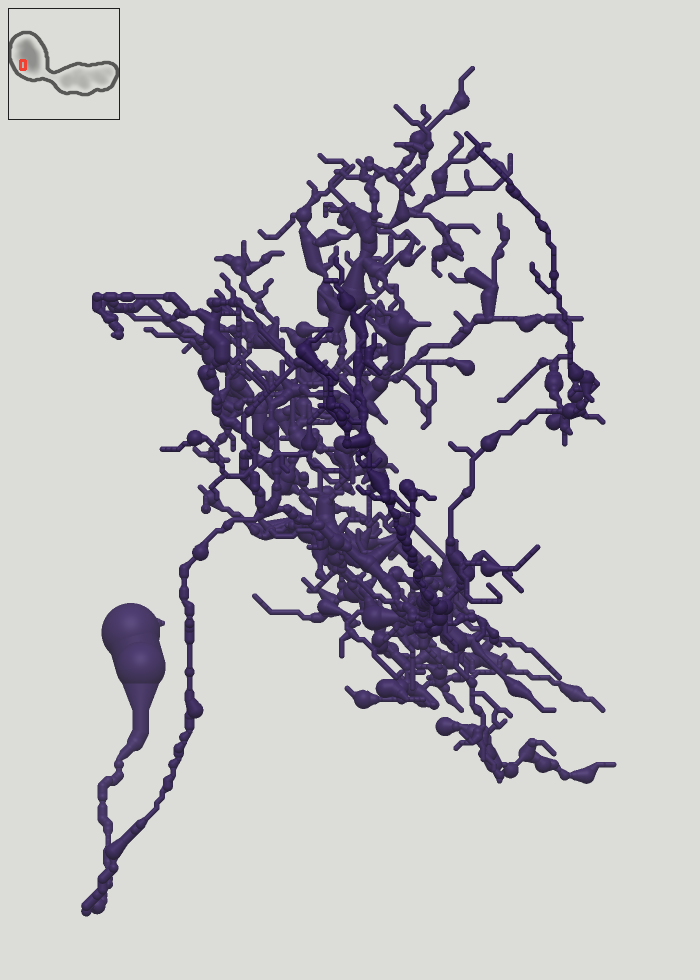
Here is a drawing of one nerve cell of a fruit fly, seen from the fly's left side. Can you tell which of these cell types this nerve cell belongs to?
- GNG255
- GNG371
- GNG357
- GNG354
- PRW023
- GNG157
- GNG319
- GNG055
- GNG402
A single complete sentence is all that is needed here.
This nerve cell is a member of the GNG157 cell type.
